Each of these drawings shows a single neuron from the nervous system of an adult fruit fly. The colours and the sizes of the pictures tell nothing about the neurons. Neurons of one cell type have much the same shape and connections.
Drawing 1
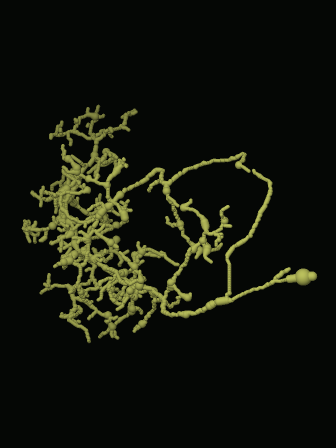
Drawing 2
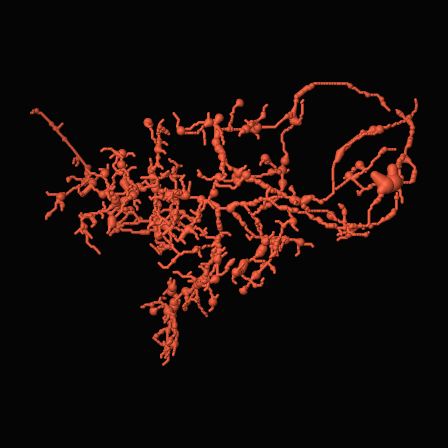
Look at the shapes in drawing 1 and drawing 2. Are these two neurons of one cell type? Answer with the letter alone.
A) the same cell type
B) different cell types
A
